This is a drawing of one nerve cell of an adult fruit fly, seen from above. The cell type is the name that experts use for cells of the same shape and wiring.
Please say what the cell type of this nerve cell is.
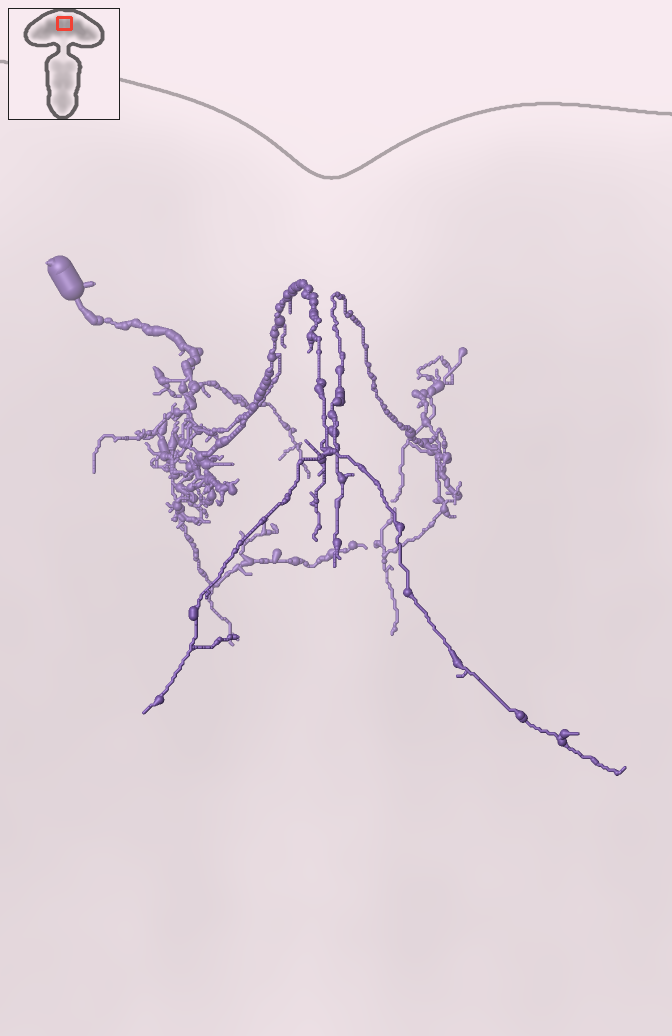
PRW051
